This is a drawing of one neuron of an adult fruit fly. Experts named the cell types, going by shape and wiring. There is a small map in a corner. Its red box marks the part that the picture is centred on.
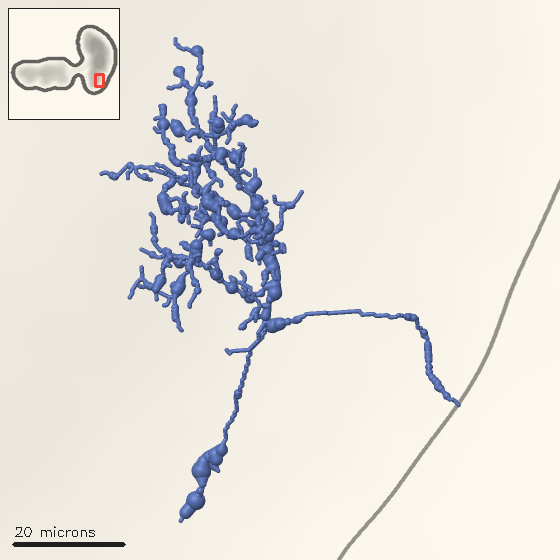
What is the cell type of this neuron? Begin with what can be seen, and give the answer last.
It lies in the brain. By the scale bar it is about 90 microns tall in this view. The picture shows dozens of branch ends. It is an optic-lobe intrinsic neuron. Its cell type is Lawf1.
